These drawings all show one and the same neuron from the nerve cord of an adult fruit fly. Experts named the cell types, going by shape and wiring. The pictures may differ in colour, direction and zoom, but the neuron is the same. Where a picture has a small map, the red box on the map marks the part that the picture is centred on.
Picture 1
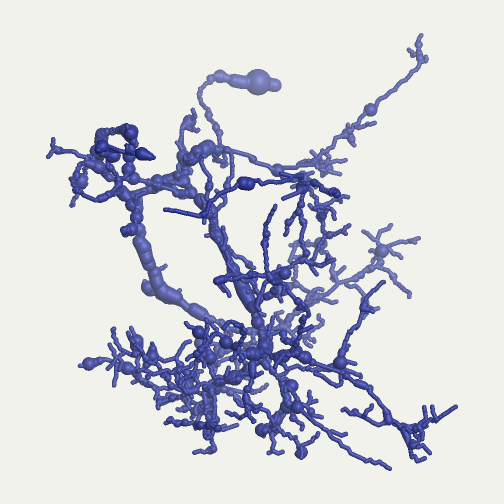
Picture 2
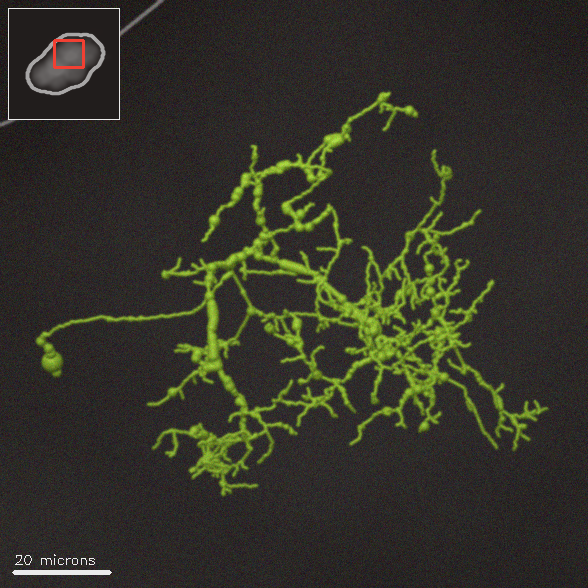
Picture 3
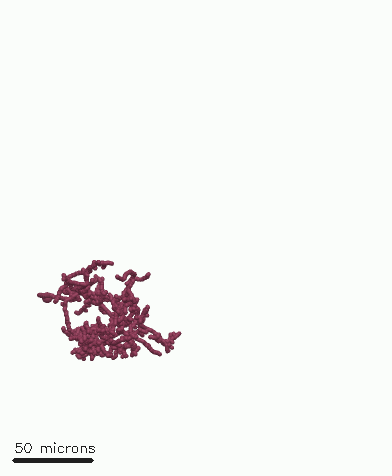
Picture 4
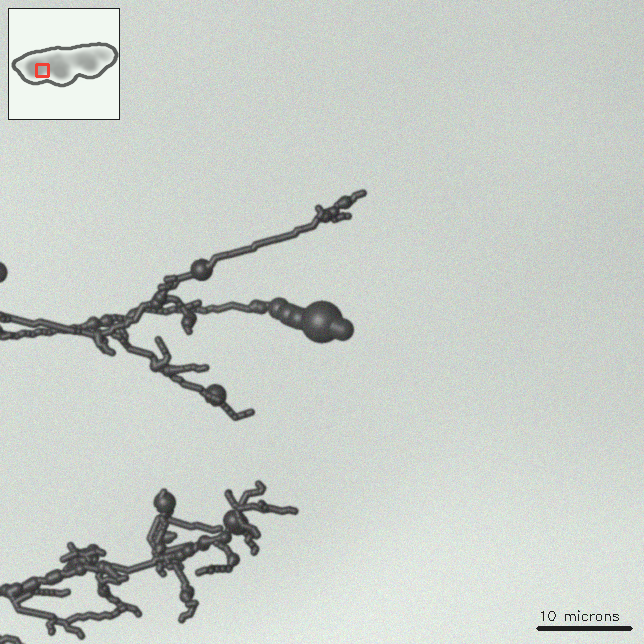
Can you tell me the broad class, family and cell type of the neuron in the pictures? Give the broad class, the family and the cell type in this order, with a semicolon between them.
nerve-cord intrinsic neuron; hemilineage 20A.22A; IN20A.22A029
